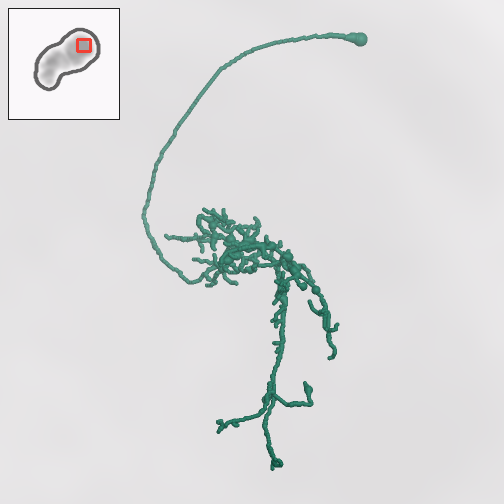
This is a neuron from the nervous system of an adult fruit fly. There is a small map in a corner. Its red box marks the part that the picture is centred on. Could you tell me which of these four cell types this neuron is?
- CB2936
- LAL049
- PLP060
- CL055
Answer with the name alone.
CB2936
